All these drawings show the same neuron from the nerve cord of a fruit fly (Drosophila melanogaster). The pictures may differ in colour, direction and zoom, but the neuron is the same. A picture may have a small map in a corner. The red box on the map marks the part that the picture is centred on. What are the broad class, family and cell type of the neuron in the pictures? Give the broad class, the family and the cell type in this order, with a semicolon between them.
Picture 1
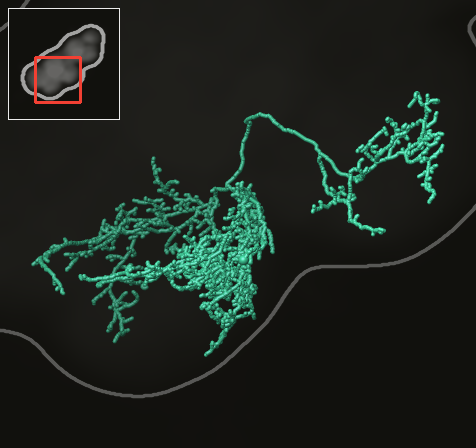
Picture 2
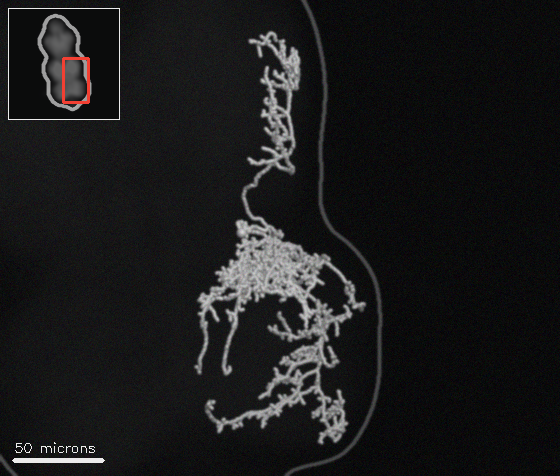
nerve-cord intrinsic neuron; hemilineage 03A; IN03A009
